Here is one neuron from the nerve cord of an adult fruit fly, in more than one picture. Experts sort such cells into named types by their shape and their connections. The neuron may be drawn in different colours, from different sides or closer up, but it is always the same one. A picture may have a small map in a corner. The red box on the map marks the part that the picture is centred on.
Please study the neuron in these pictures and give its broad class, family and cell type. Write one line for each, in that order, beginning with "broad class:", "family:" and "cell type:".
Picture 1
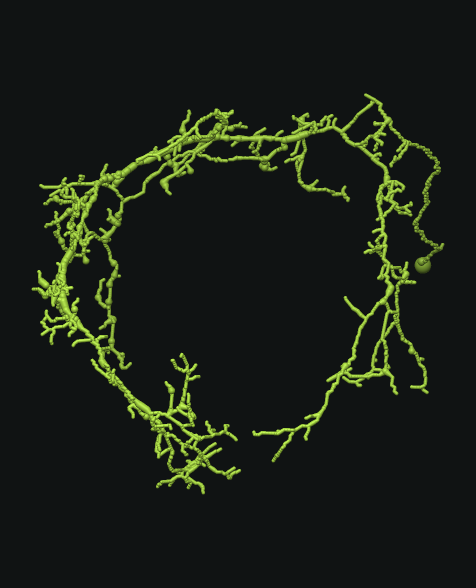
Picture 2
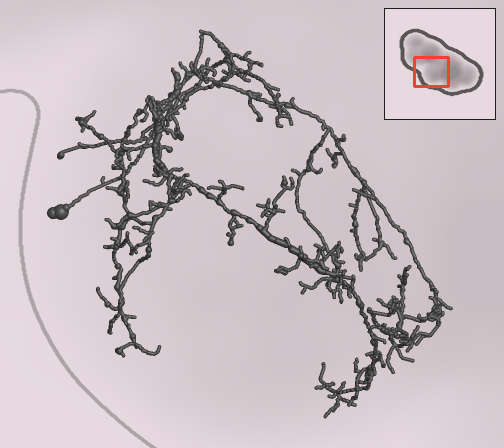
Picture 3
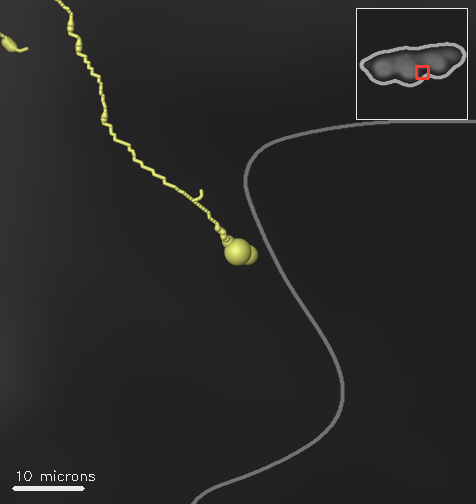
broad class: nerve-cord intrinsic neuron
family: hemilineage 03A
cell type: IN03A074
